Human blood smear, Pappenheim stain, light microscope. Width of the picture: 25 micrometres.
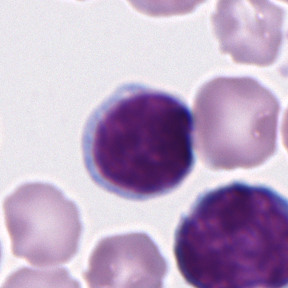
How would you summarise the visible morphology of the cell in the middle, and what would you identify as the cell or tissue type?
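The cytoplasm forms a thin rim, widest on the left side of the cell. Chromatin is dense and coarse, and no nucleoli are visible. The cytoplasm contains no visible granules. The cell is a typical lymphocyte.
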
